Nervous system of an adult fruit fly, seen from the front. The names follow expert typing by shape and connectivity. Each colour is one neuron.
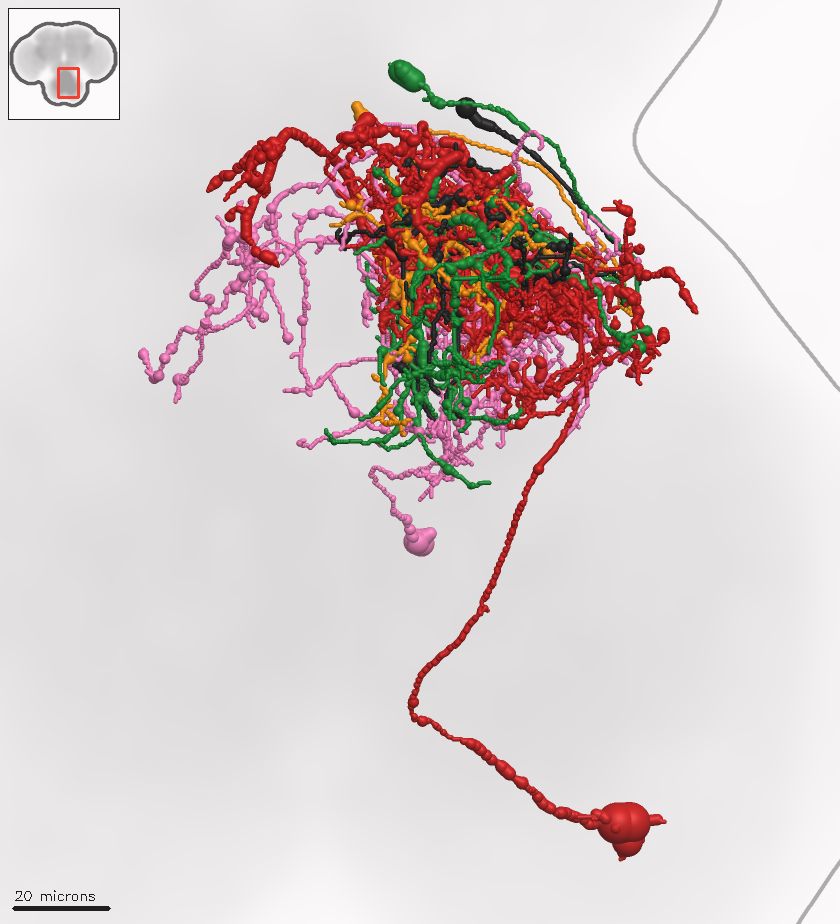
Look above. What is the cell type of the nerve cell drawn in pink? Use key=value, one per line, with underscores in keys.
cell_type=IN06A020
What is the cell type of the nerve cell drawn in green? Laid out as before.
cell_type=IN11B017_b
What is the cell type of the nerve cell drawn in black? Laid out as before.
cell_type=IN11B017_a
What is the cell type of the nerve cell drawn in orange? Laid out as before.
cell_type=IN11B022_c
